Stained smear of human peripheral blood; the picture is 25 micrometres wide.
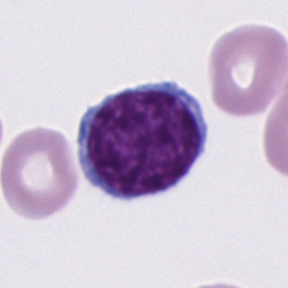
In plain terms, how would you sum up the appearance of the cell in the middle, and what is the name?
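Narrow cytoplasmic rim around the nucleus, widest on the cell's left side. Neither granules nor vacuoles in the cytoplasm. Name: typical lymphocyte.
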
